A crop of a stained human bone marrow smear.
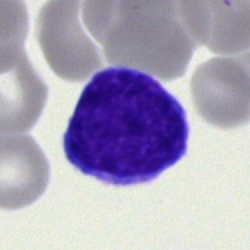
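Lymphocyte. Nearly the whole cell is filled by the nucleus, whose chromatin is dense, dark purple and coarsely mottled. No granules are visible. The surface is free of hair-like projections and blebs.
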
